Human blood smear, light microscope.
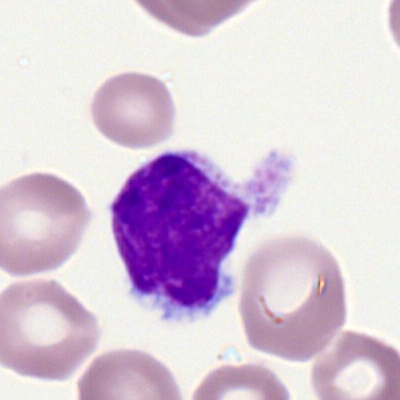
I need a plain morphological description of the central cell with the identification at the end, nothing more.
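You'll notice the outline isn't regular: a tag of cytoplasm juts out at the upper right. That tag carries fine pink-purple granules. Down along the lower edge there's a ragged, pale blue fringe of cytoplasm. No vacuoles in the cytoplasm, either. It's a lymphocyte.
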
